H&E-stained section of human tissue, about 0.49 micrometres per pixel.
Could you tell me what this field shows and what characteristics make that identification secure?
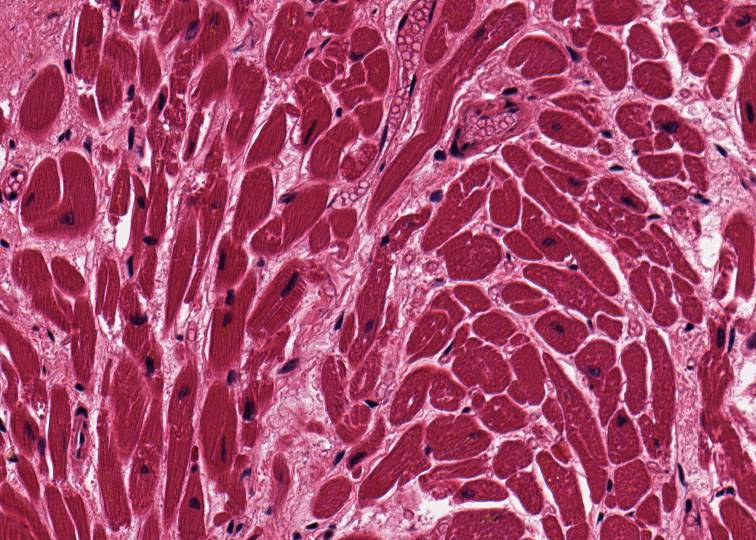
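Myocardium fills this field. Its deeply eosinophilic muscle fibres are cut in mixed planes, more often lengthwise on the left and more often across on the right. Some of the lengthwise fibres divide into branches.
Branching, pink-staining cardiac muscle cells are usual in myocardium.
Fibres cut across show rounded to irregular profiles of varying size. Thin strands of pale pink loose connective tissue, with scattered small dark spindle-shaped nuclei, separate the fibres.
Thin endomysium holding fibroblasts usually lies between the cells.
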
